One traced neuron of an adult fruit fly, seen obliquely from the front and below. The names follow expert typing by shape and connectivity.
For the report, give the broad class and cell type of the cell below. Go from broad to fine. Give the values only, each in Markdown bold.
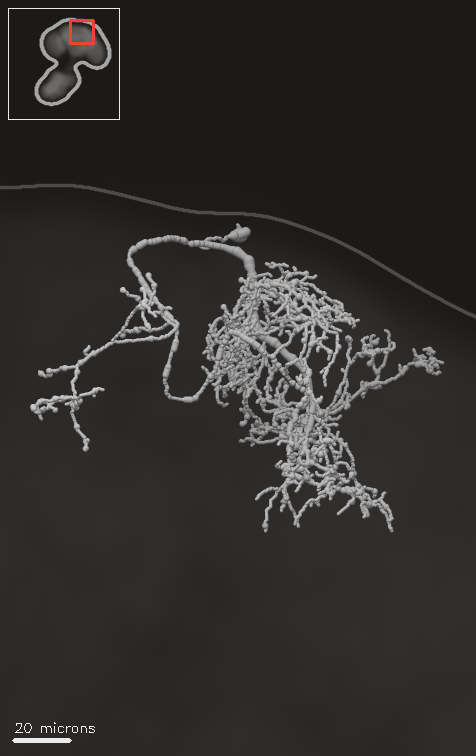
**central-brain intrinsic neuron**, **CRE023**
